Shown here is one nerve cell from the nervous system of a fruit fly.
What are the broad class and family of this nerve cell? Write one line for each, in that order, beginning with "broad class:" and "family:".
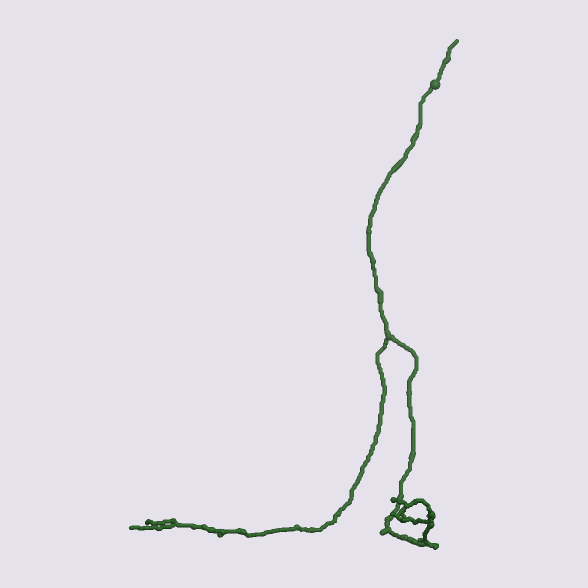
broad class: sensory neuron entering the nerve cord
family: class mechanosensory tactile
